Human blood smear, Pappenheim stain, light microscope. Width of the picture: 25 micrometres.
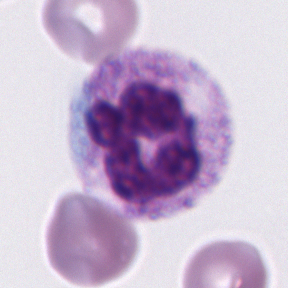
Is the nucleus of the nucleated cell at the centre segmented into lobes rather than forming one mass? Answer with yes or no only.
Yes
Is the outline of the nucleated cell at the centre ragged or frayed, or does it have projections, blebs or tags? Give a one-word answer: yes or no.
No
